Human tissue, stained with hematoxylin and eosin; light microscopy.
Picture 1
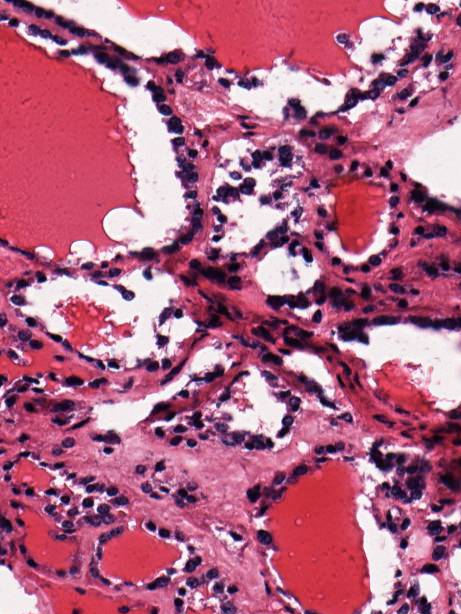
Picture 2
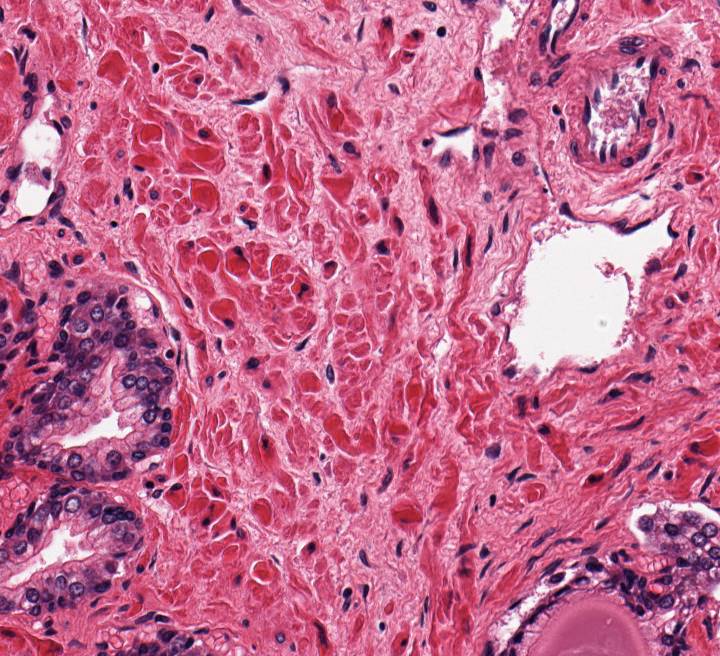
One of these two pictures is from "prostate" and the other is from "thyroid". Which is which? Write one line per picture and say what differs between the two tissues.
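The field in picture 1 comes from the thyroid. The units are lined by a single layer of low cuboidal to flattened cells with dark round nuclei.
The field in picture 2 comes from the prostate. The glands at the left are lined by columnar cells with pale, finely vacuolated cytoplasm and round nuclei.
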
